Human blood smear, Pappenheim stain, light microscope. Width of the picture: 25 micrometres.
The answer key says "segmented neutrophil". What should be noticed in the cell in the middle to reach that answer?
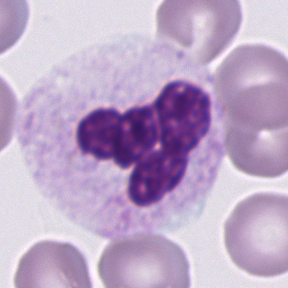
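Two features of this cell agree with a segmented neutrophil.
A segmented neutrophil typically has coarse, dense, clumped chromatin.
The chromatin here is dark purple and densely clumped.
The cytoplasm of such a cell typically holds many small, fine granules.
Fine lilac granules are scattered evenly through the cytoplasm, which is abundant and pale pinkish-lilac. The cell outline is round and smooth.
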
